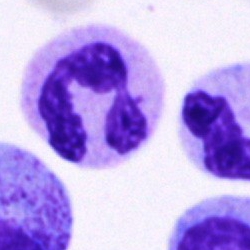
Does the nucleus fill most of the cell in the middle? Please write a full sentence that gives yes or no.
No, there is abundant cytoplasm around the nucleus.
